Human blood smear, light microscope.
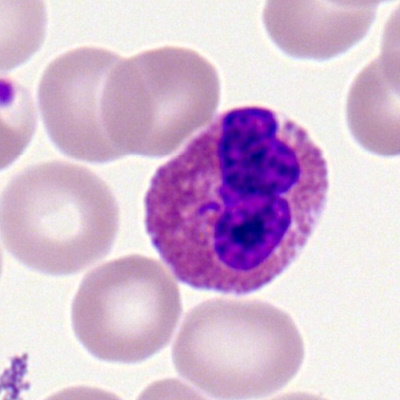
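Eosinophil here, in the middle of the smear. Its nucleus has two lobes and sits toward the right side of the cell. The cytoplasm is abundant, filling the left half, and you can see it's packed with granules.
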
